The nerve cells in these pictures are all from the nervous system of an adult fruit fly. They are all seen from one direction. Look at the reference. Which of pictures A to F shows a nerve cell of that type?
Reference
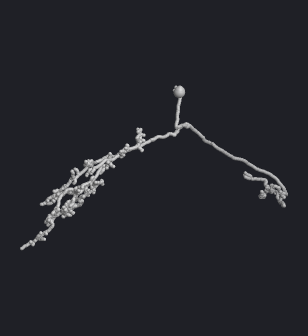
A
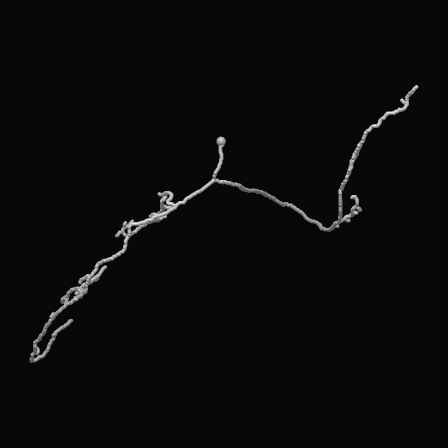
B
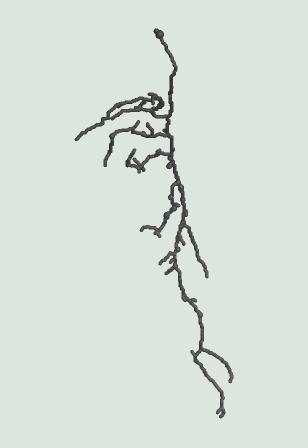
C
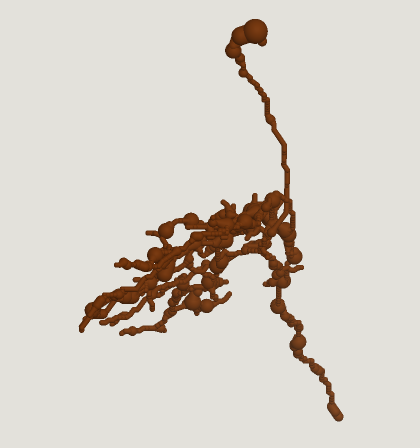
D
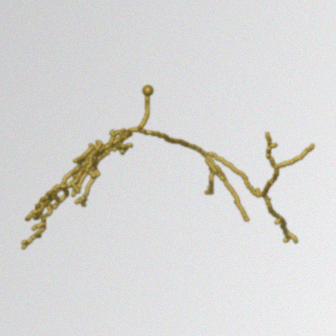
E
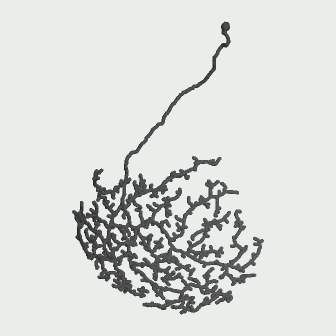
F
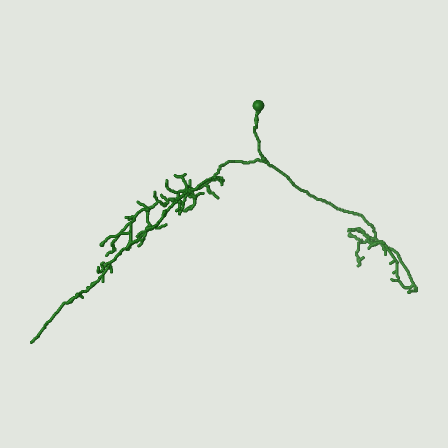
Picture F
